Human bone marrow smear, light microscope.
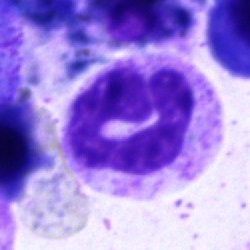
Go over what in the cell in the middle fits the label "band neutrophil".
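Here the nucleus is what lines up with a band neutrophil: a thick curved band bending around a pale central gap.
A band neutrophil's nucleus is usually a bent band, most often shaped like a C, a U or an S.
Otherwise, the chromatin is dark purple and coarsely clumped. A moderate rim of pale lilac cytoplasm surrounds the nucleus, with fine pinkish-violet granules scattered through it.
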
